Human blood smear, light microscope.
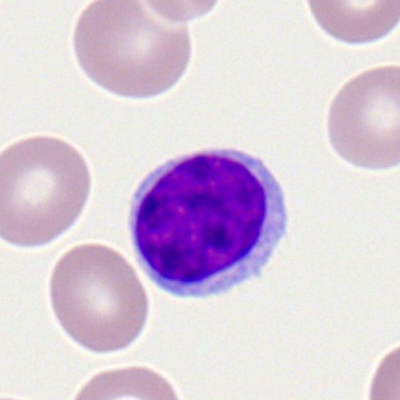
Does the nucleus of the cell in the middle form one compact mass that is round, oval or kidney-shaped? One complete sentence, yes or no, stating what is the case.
Yes, the nucleus of the cell is compact, undivided and round, oval or kidney-shaped.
